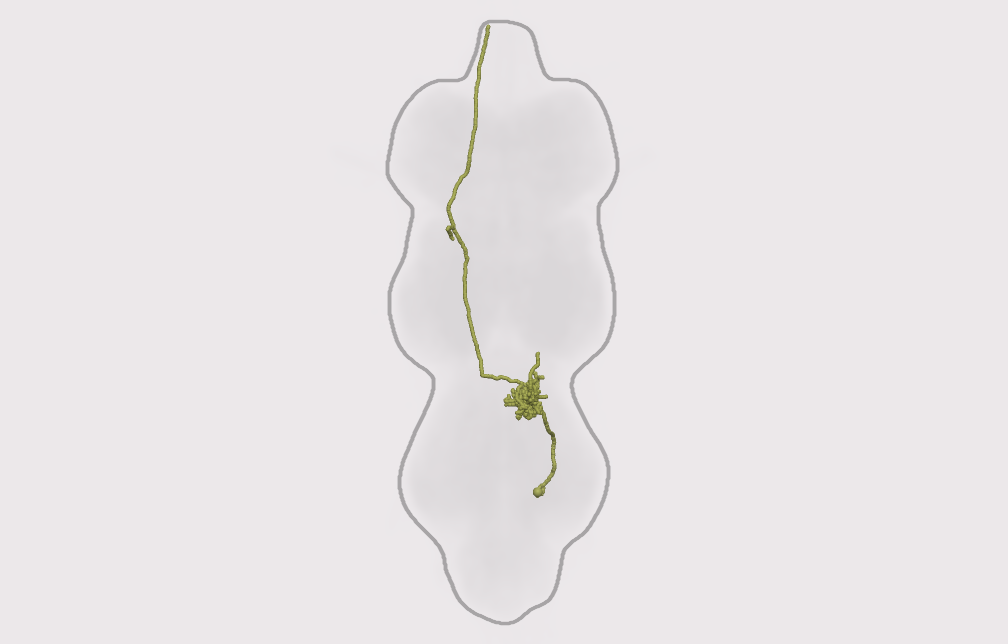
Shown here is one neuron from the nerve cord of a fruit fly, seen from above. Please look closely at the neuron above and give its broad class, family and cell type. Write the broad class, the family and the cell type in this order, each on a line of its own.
ascending neuron
hemilineage 07B
AN07B036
